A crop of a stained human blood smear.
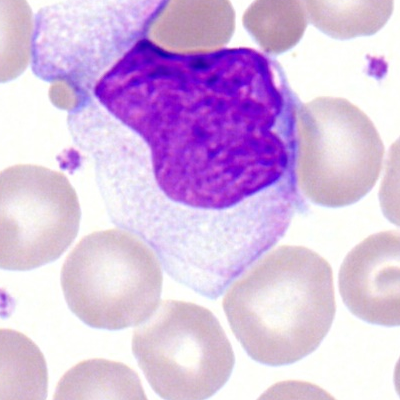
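Monocyte, central cell, stained blood smear. Cytoplasm abundant, widest below the nucleus, with fine pink-purple granules scattered through it. Nucleus irregular, edges folded and notched. Chromatin lacy and stranded rather than densely clumped.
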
